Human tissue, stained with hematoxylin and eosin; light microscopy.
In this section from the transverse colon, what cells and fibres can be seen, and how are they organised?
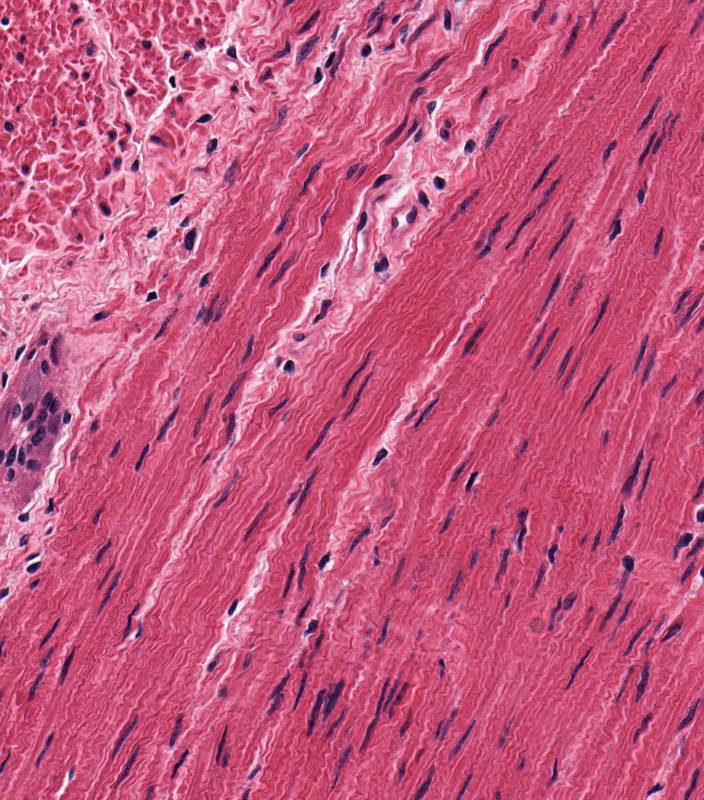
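Parallel pink fibre bundles fill most of the field, running diagonally, lower left to upper right. Each eosinophilic fibre is finely wavy along its length. Notice the dark, elongated, spindle-shaped nuclei parallel to them. At the left edge, mid-height, sits a small cluster of closely packed dark purple nuclei.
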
